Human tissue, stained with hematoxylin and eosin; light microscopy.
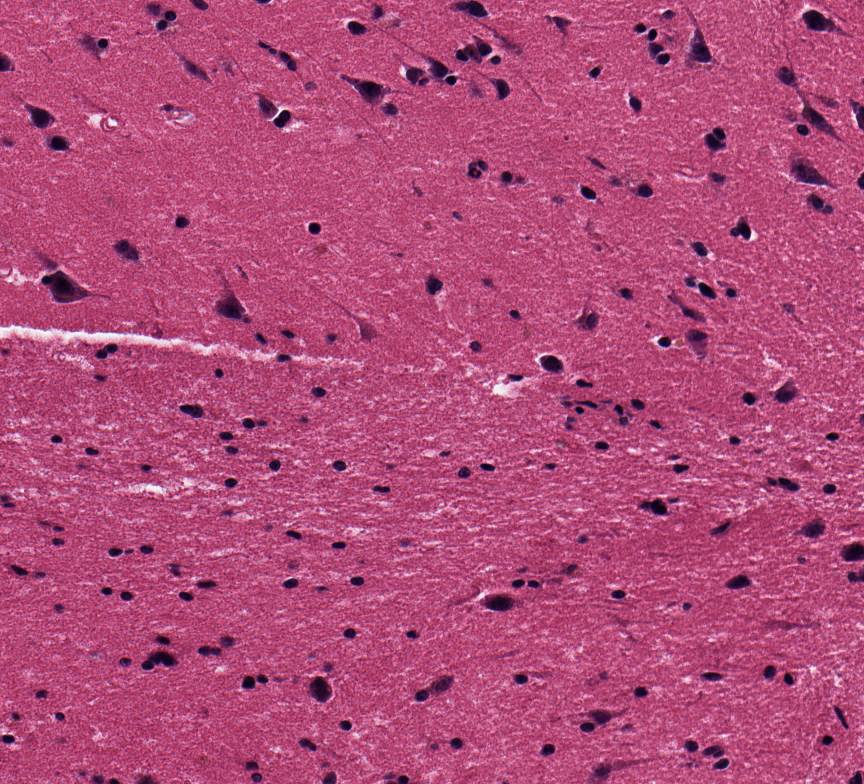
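Cerebral cortex, haematoxylin and eosin: a continuous pink, finely fibrillary matrix fills the field, with scattered cells and no glands, tubules or epithelium. Larger angular cell bodies with tapering processes, mostly in the upper half, are triangular neurons, many with a single long process from one pole. Small round dark nuclei with little visible cytoplasm are scattered throughout and far outnumber the neurons.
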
